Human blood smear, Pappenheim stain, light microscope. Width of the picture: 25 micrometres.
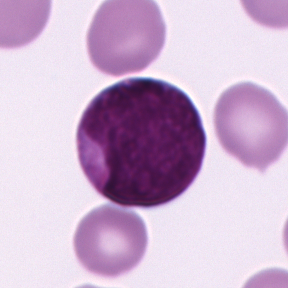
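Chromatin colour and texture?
Dark purple, coarsely mottled.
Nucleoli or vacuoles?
Neither seen.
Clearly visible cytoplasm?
Only a small pale lilac crescent at the left edge.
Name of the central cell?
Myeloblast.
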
